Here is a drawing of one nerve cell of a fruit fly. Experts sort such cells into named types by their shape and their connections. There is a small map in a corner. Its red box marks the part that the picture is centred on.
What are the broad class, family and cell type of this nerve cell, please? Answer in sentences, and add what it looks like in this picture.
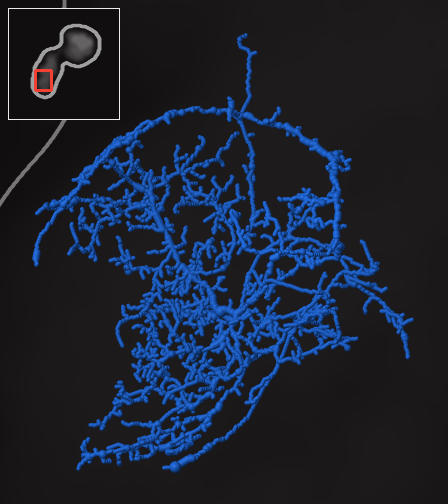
Its broad class is nerve-cord intrinsic neuron. The family is hemilineage 03A. It is of cell type IN03A021. Its cell body lies at the bottom of the picture. The picture shows more than a hundred branch ends.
